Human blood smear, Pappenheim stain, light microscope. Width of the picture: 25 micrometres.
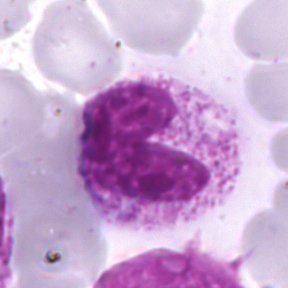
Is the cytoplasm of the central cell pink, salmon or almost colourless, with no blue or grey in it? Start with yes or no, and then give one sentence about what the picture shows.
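Yes. The cytoplasm is pale pink.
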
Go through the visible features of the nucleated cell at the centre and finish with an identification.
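Checked in turn, the outline of the cell is roughly round. Its nucleus lies toward the left side and has a deep notch opening to the right. No nucleoli are visible within it. The central nucleated cell is a band neutrophil.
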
